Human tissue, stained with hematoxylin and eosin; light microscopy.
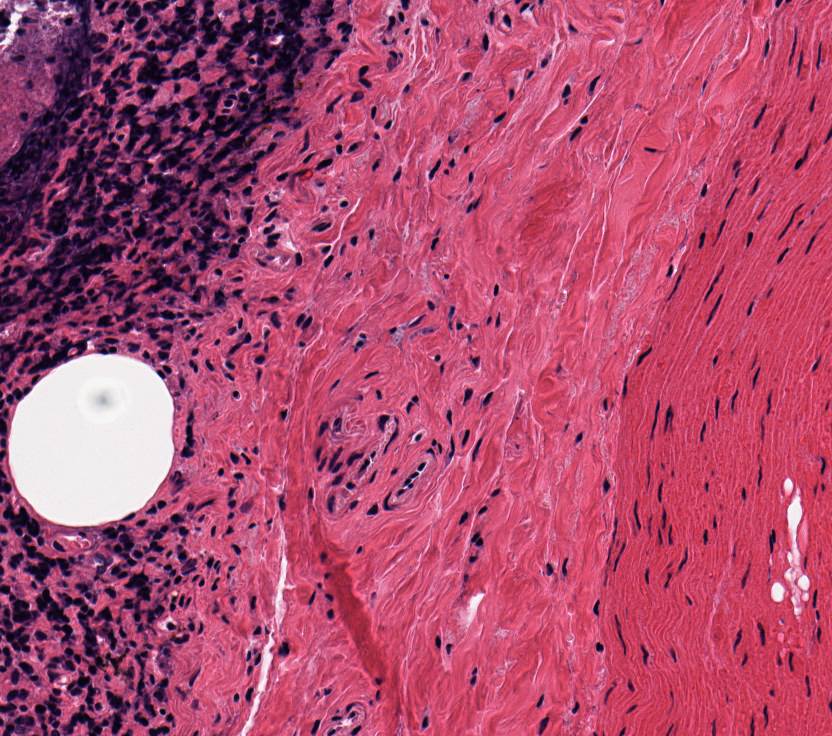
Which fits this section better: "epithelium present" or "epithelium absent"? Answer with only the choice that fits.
Epithelium absent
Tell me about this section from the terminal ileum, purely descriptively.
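Reading left to right, I find three zones: a densely cellular one, then a band of wavy fibrous tissue, then solid pink muscle. On the left, small cells crowd together, their dark nuclei with little cytoplasm around them. The middle band is wavy pale pink collagen with scattered spindle-shaped nuclei. In the muscle at right, the nuclei are dark, slender and rod-shaped, lying parallel to the fibres.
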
